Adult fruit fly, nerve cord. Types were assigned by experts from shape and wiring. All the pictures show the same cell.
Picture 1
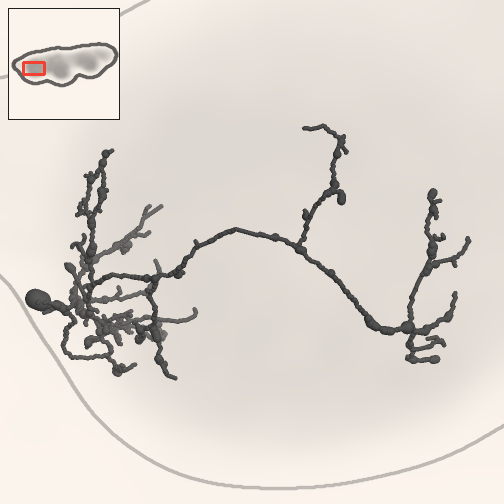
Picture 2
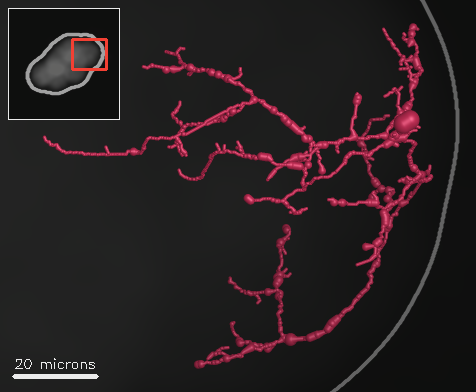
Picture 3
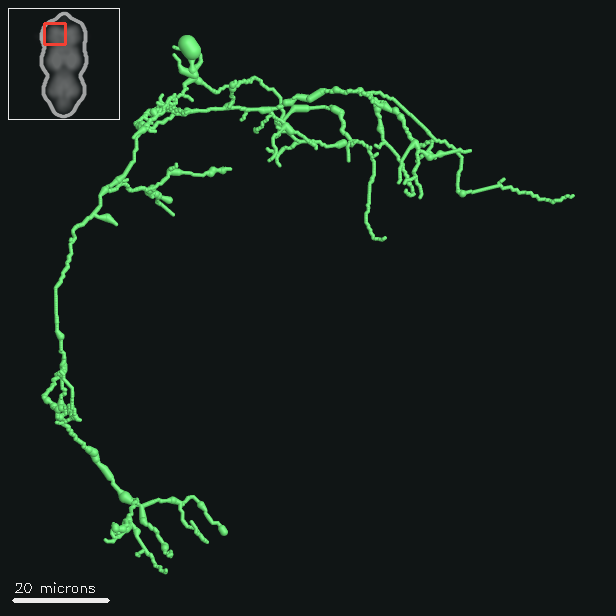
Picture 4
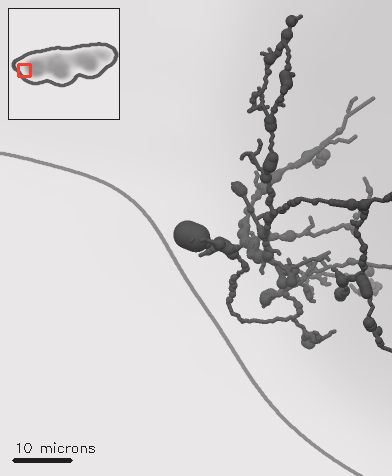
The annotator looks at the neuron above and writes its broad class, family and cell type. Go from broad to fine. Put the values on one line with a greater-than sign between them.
nerve-cord intrinsic neuron > hemilineage 13A > IN13A047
